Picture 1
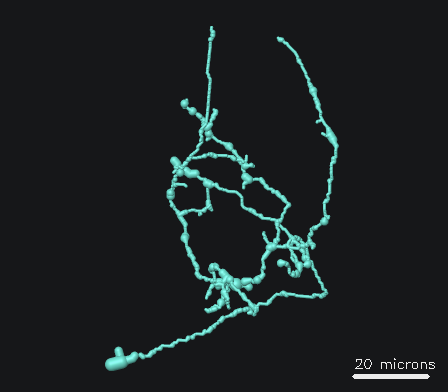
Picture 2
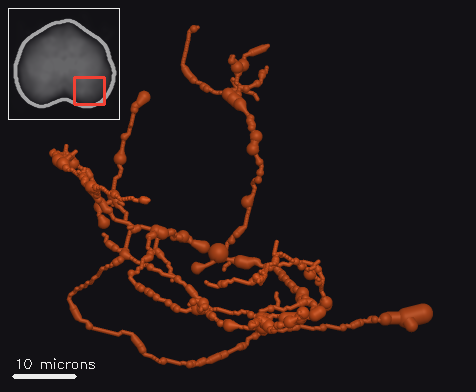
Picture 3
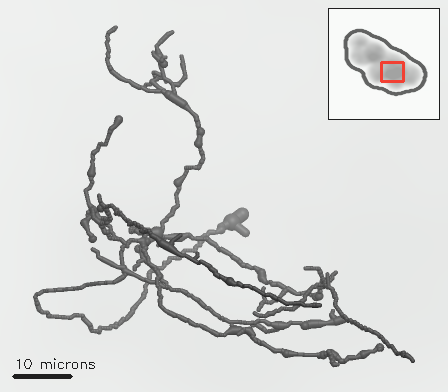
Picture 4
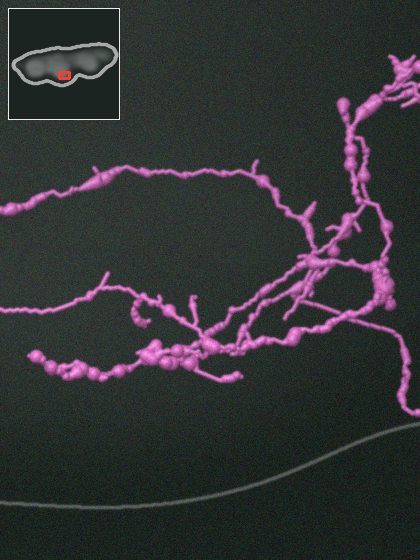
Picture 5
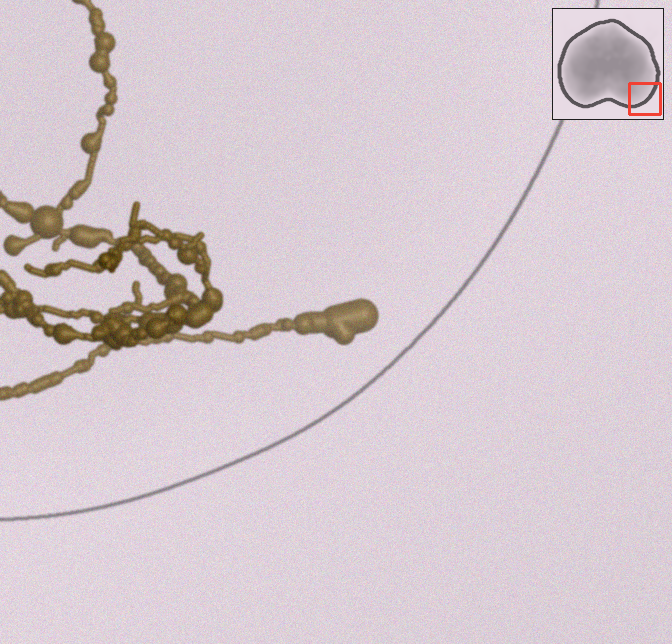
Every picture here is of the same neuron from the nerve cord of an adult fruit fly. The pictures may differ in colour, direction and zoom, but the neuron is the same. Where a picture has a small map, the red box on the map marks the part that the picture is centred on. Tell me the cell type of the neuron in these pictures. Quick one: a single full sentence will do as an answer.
This neuron is given the cell type IN01B024.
